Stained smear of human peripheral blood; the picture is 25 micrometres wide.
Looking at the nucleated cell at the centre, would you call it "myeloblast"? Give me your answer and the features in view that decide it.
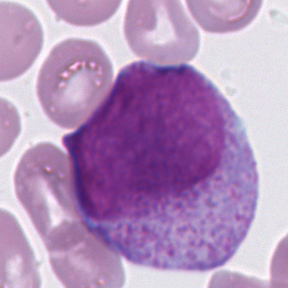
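Cytoplasm: pale lilac-blue; the colour alone favours neither name. Granules: many, fine, purple-red, held in the cytoplasm.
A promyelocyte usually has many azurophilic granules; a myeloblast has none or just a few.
The granules therefore go with promyelocyte and against myeloblast. Verdict: myeloblast does not fit; the cell is a promyelocyte.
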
